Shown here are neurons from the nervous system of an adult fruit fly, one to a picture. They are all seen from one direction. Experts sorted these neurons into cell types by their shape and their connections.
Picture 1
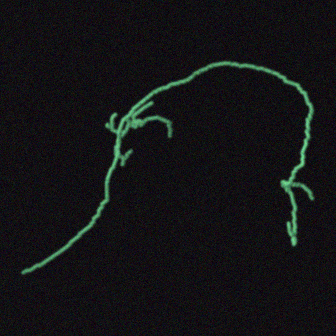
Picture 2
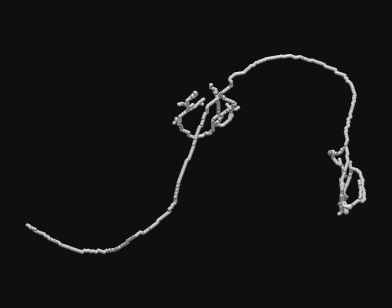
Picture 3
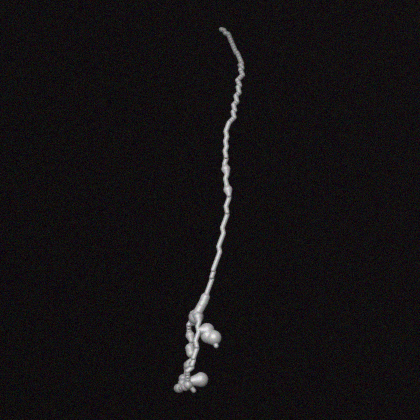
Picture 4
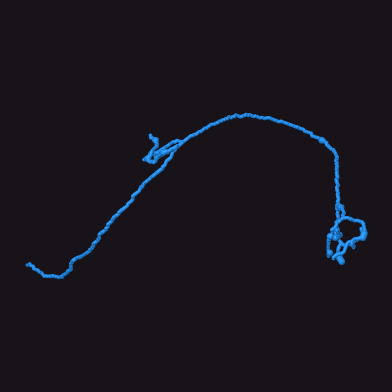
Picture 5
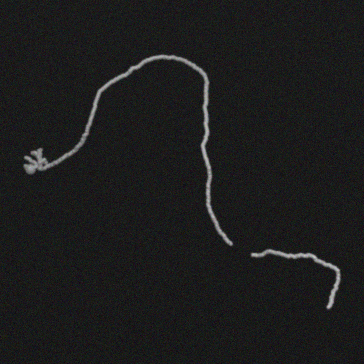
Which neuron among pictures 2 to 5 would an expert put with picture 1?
2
